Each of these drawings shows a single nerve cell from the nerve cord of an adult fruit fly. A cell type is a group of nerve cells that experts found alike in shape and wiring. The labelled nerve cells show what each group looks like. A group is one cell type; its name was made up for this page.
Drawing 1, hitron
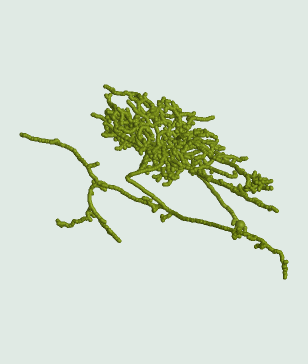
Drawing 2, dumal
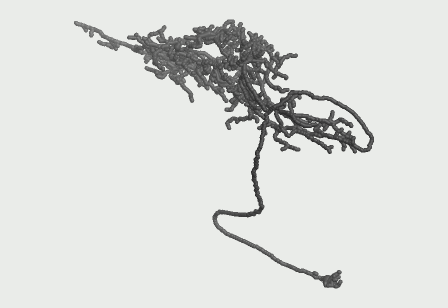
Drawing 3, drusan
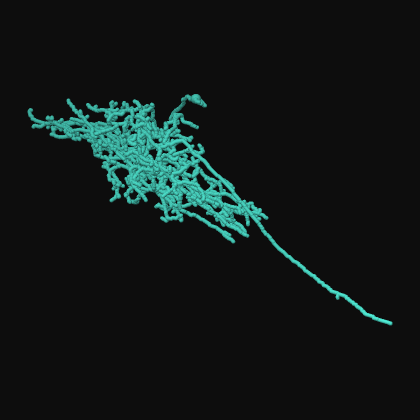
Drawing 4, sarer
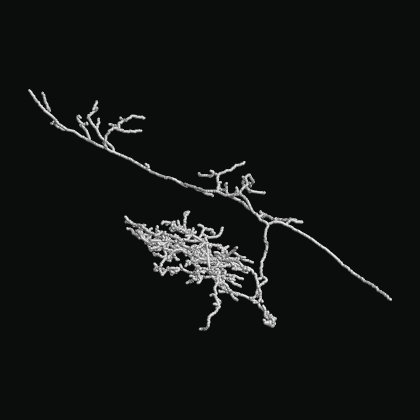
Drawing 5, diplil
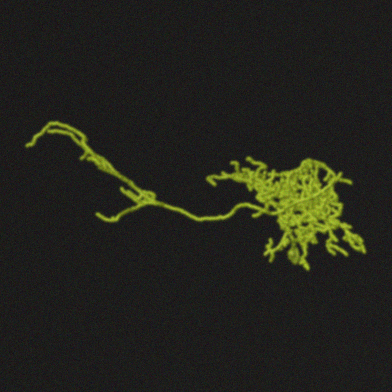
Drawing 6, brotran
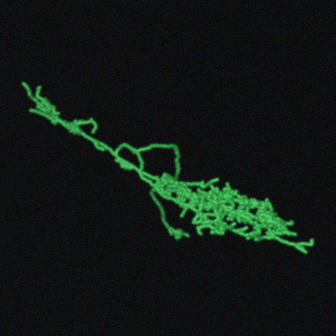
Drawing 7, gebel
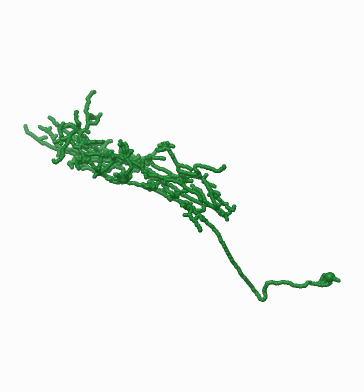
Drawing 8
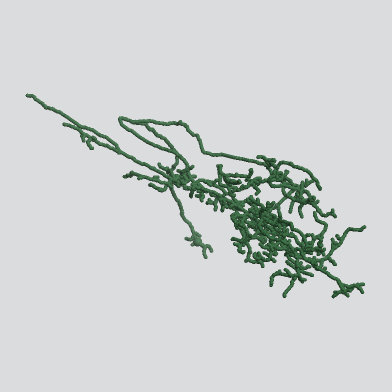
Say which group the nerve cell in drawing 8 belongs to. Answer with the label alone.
brotran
